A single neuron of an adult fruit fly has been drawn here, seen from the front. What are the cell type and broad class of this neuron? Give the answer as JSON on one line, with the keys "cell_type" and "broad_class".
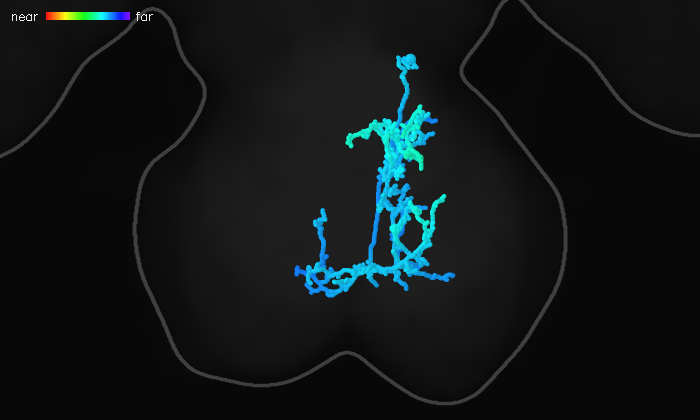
{"cell_type": "INXXX340", "broad_class": "nerve-cord intrinsic neuron"}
